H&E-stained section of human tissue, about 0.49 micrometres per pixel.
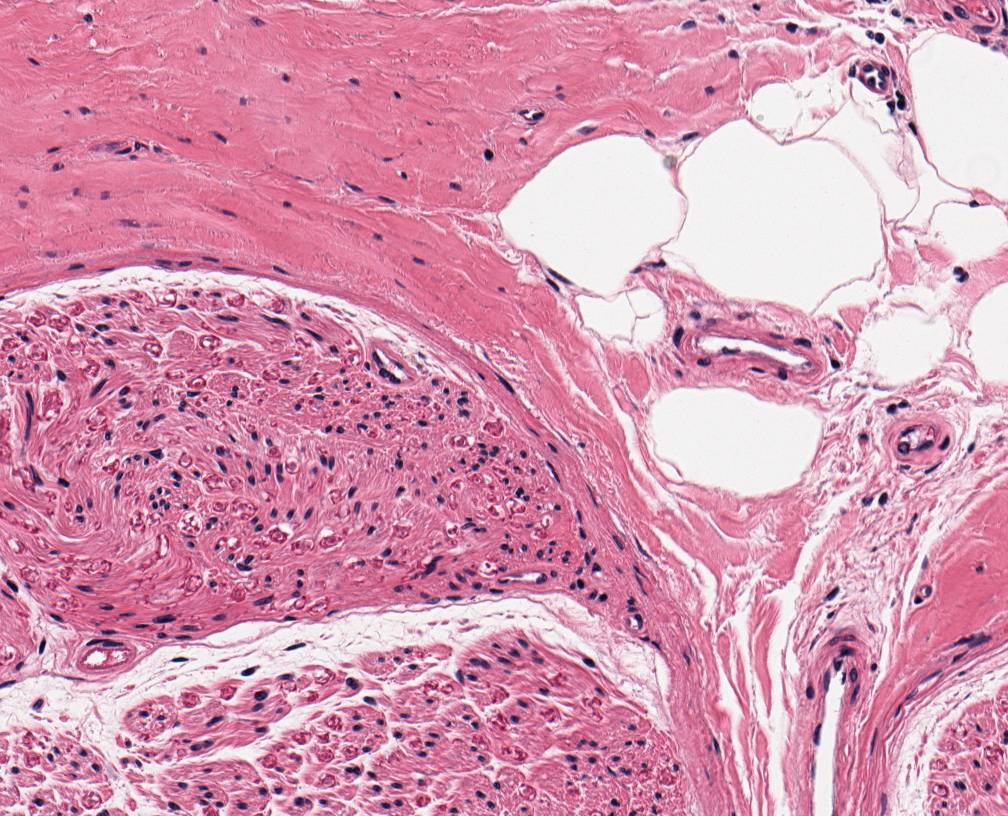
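Tibial nerve. A broad band of dense pink fibrous tissue curves across the upper field from left to right, with sparse, dark, elongated nuclei parallel to its fibres. At left middle, a thin sheath of flattened cells wraps an oval bundle. Clear, empty, rounded fat cells cluster at upper right.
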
